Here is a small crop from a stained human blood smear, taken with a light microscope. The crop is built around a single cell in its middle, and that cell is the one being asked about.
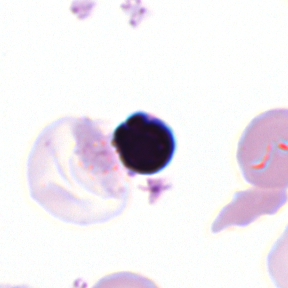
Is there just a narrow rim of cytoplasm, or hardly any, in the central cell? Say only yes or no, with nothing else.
Yes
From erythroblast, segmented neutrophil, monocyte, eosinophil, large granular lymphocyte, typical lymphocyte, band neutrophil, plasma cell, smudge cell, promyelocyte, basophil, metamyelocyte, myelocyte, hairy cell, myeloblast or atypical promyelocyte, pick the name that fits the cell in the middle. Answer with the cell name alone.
erythroblast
